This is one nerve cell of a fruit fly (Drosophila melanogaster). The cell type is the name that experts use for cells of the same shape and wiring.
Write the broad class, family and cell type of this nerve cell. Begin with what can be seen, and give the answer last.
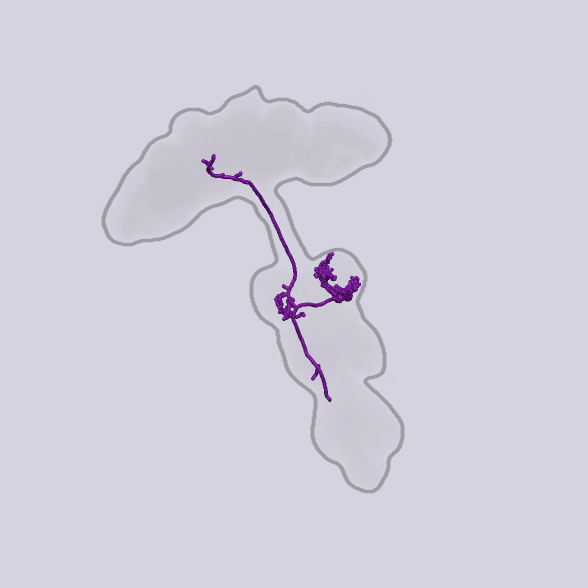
It reaches both the brain and the nerve cord, passing through the neck. As drawn here it is taller than it is wide. Its broad class is ascending neuron. The family is hemilineage 06B. Its cell type is AN06B015.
